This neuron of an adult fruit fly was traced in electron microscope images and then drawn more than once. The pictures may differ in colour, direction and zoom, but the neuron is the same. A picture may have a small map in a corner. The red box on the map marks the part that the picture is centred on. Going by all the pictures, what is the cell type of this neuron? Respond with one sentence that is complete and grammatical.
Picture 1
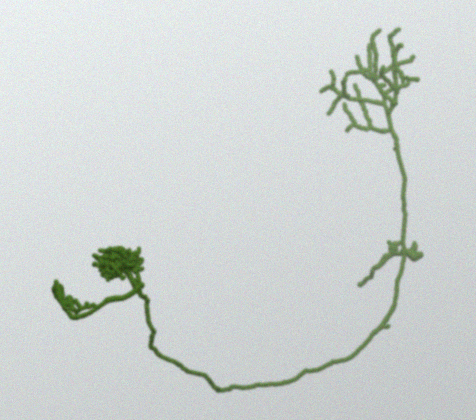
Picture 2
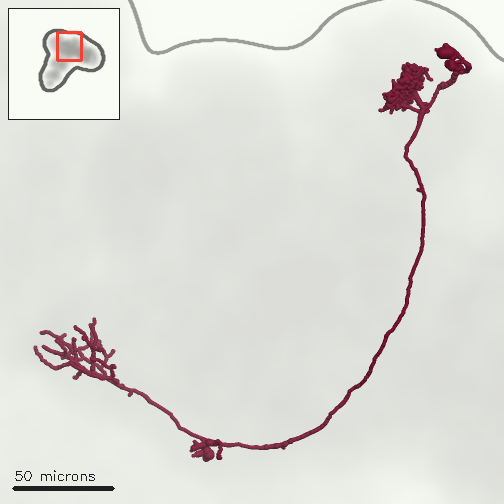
This neuron is recognized as the cell type VA7l_adPN.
